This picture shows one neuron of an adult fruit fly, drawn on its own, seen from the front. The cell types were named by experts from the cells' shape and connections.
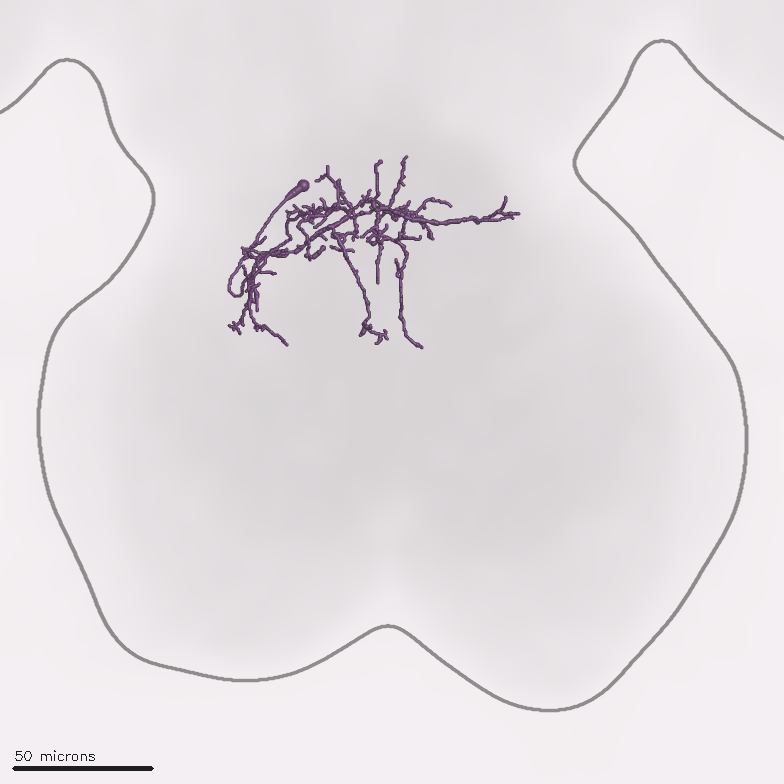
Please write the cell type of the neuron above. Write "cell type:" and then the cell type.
cell type: IN11B014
